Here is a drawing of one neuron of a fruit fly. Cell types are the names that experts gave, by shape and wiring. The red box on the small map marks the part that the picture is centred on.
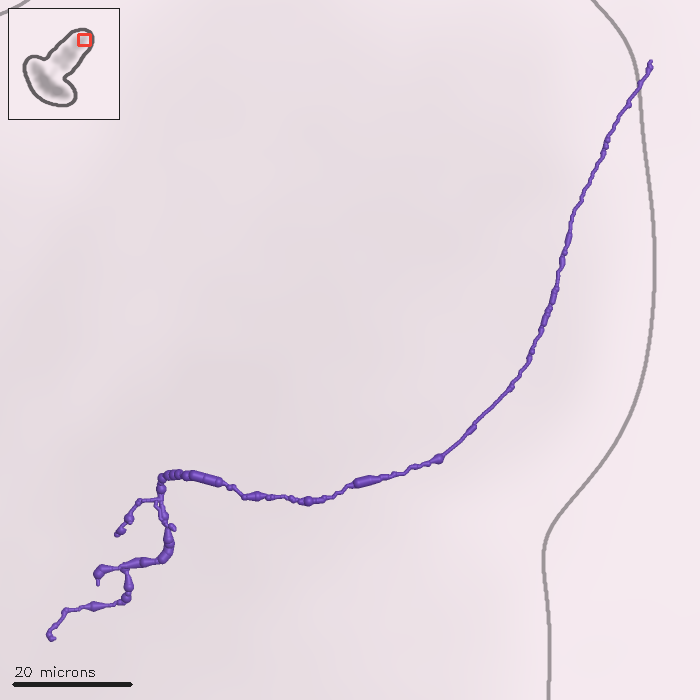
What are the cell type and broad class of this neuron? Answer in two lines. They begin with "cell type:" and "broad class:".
cell type: SNxx04
broad class: sensory neuron entering the nerve cord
